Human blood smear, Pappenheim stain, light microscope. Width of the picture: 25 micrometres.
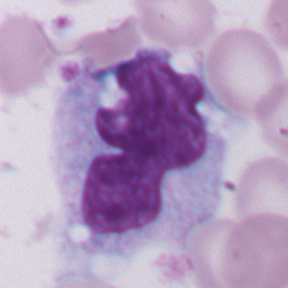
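Monocyte, checked point by point: first, the outline is oval and taller than it is wide. Next, the nucleus takes up roughly half of the cell's area, and no nucleoli can be seen in it. Last, the cytoplasm holds fine, faint, dust-like pinkish-purple granules.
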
